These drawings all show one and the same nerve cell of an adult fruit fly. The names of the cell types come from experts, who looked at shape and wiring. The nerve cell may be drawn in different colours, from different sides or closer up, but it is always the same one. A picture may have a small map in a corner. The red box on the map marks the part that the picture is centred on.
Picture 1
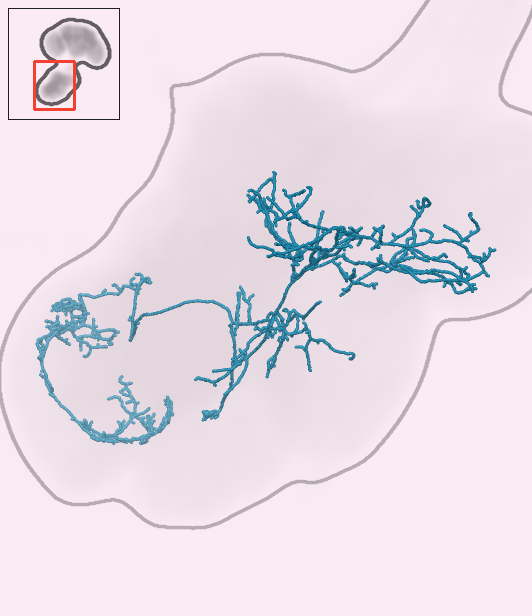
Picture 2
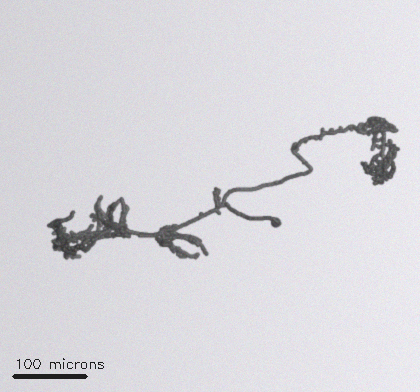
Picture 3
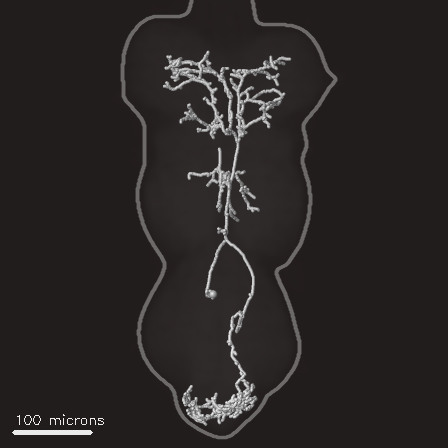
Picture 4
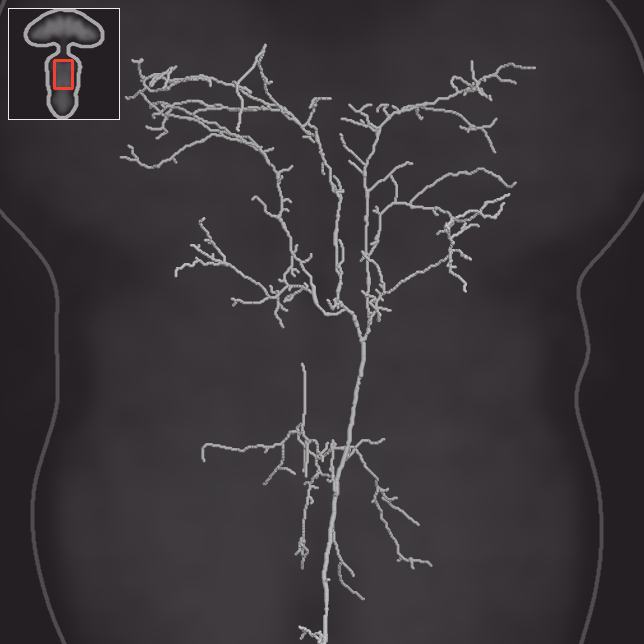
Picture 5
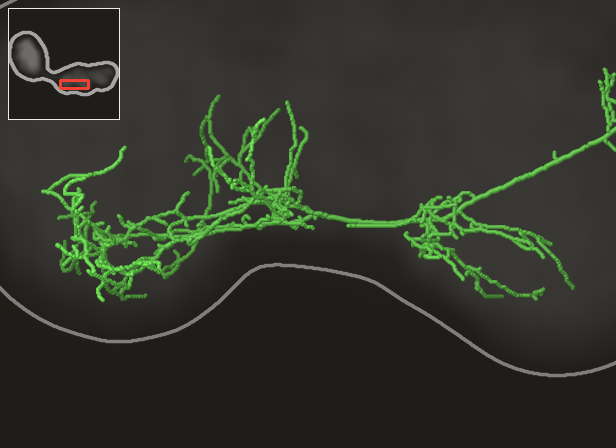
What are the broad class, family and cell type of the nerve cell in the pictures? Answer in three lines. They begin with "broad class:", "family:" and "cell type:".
broad class: nerve-cord intrinsic neuron
family: hemilineage 10B
cell type: IN10B010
